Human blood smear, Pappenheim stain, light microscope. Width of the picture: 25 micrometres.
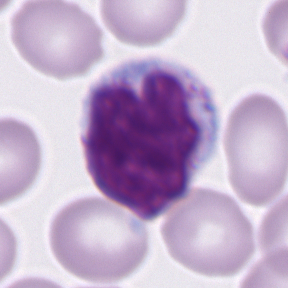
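Large granular lymphocyte: the nucleated cell at the centre of a stained smear of human peripheral blood under the light microscope. The cell measures about 14 by 12 micrometres, and its nucleus, about 13 by 10 micrometres, fills about 70% of the cell's area. The nucleus has a notch in its top edge and narrows to a blunt point at its lower end. Its chromatin is dark purple, with paler streaks running through it. The cytoplasm is pale greyish-blue.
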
